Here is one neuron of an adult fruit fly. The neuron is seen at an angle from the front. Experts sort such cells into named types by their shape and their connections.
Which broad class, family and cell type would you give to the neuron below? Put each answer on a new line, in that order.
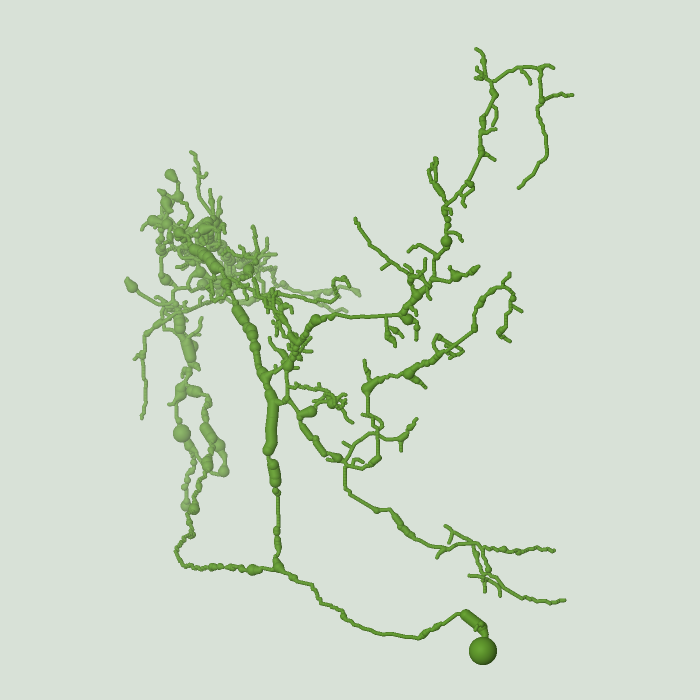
central-brain intrinsic neuron
hemilineage SLPa&l1_anterior
CL089_c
